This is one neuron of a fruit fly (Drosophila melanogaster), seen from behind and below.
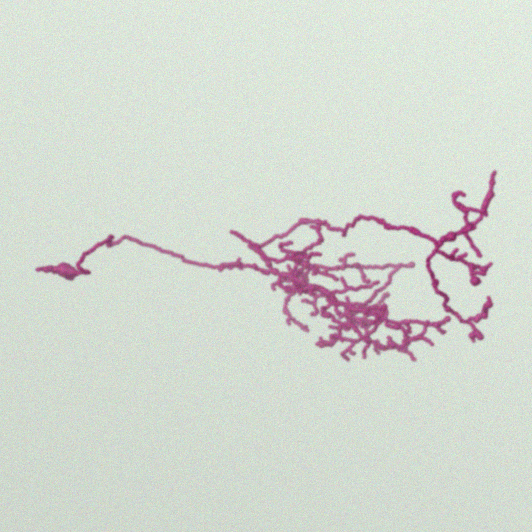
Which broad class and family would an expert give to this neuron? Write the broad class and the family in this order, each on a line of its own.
nerve-cord intrinsic neuron
hemilineage 14A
